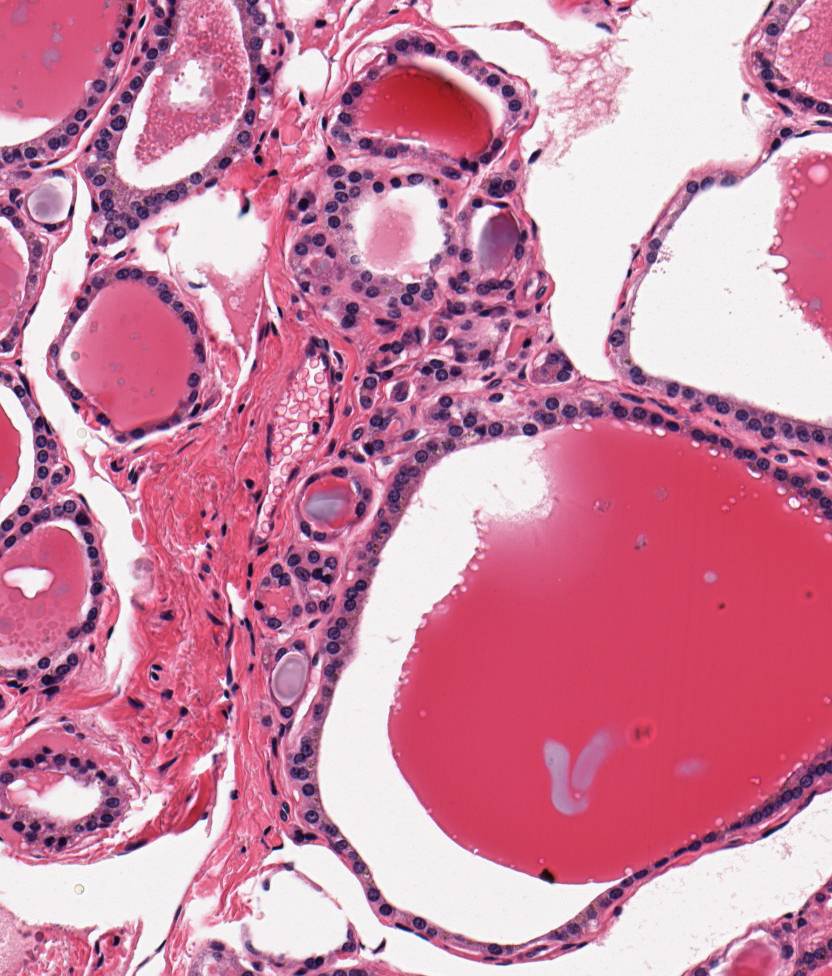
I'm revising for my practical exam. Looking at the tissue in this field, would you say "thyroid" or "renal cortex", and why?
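Thyroid. Deciding: the field is built of rounded follicles of widely varying size, each lined by a single layer of cuboidal to flattened epithelial cells. The largest follicle fills the lower right. Lining nuclei round, dark-staining, fairly even in size. Cells lining the small follicles in the upper centre are taller than those lining the large one.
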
